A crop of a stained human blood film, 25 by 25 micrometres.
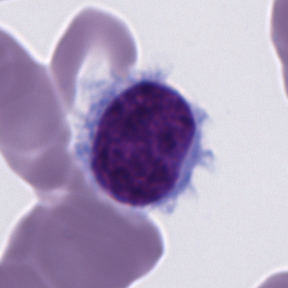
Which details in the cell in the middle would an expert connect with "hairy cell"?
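Yes, it's a hairy cell, and the many fine, hair-like projections fringing its outline go with that nicely.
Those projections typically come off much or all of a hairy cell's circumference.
You won't find distinct granules in this cytoplasm either.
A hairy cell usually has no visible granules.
Beyond that, the pale blue cytoplasm is just a narrow rim around a nucleus that fills most of the cell.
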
